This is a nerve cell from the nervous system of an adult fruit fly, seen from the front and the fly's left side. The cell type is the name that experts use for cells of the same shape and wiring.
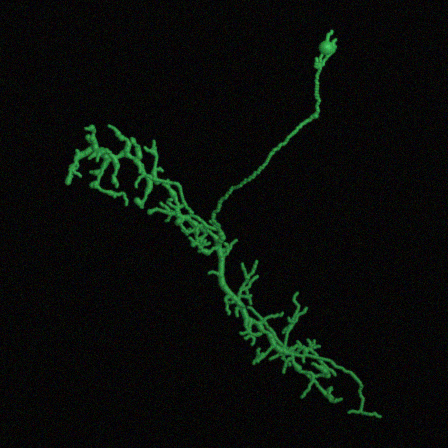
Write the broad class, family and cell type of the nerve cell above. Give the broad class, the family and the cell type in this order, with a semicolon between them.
nerve-cord intrinsic neuron; hemilineage 09A; IN09A039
